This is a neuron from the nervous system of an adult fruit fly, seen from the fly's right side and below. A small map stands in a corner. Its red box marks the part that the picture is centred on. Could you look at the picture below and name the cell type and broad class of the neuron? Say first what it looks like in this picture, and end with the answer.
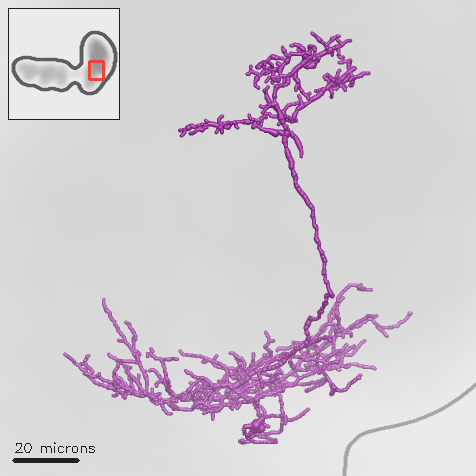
The cell body is at the bottom of the picture. By the scale bar it is about 130 microns tall in this view. Dozens of branch ends can be seen. It is of cell type GNG582. This is a central-brain intrinsic neuron.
